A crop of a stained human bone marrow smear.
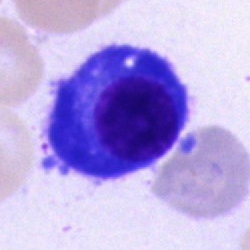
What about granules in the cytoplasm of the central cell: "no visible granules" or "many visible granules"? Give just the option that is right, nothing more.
No visible granules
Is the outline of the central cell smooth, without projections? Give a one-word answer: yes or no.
No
